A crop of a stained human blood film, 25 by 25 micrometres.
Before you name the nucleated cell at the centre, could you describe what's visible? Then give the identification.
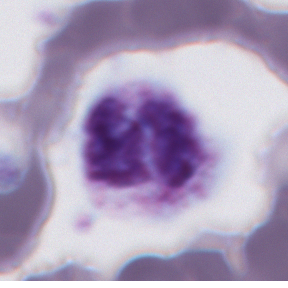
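A vertical cleft splits the nucleus into two lobes. The nucleus sits left of centre, leaving a wider band of cytoplasm on the right. Its chromatin is coarse, clumped and dark purple. The image is slightly blurred. The cell is a segmented neutrophil.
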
